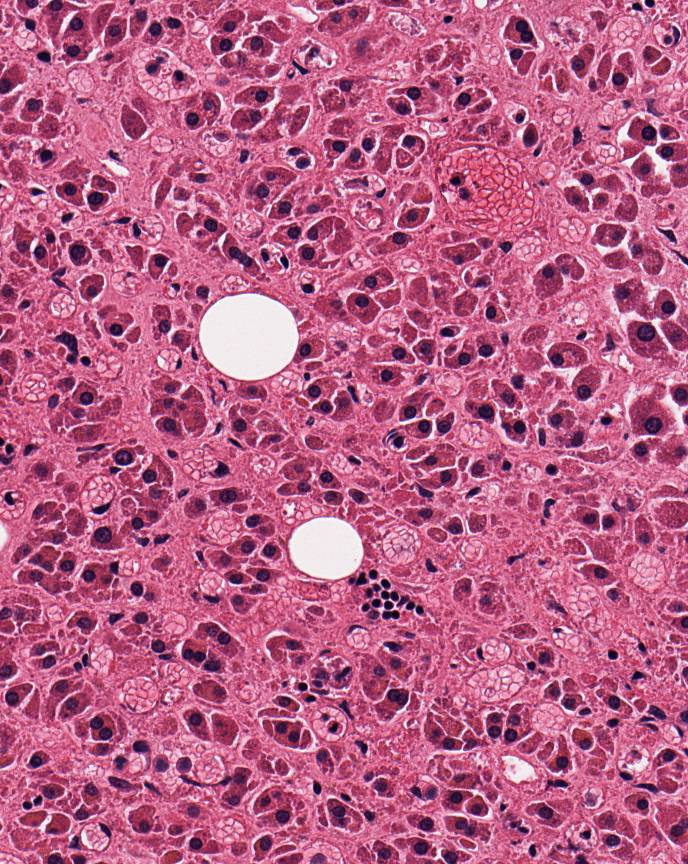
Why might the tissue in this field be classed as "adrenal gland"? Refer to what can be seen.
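First, polygonal cells lie in crowded sheets and irregular cords, without glands or lined lumina.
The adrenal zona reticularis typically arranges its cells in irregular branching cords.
Second, cells with pale, finely bubbly cytoplasm are scattered among cells with dense pink cytoplasm.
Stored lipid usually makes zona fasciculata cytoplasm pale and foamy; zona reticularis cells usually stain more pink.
Cords and both cell kinds fit the adrenal gland. Third, some cells have two nuclei, and small, dark, round nuclei cluster tightly below and right of the lower vacuole.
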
